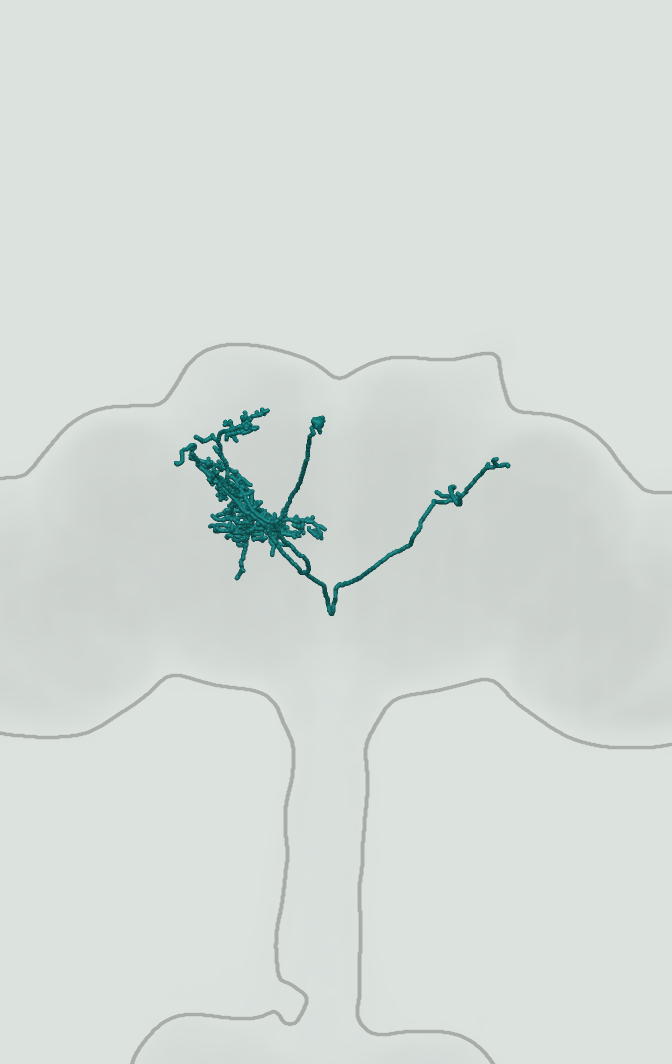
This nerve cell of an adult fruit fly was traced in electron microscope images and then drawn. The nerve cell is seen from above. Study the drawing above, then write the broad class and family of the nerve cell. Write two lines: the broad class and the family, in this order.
central-brain intrinsic neuron
hemilineage SMPad2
